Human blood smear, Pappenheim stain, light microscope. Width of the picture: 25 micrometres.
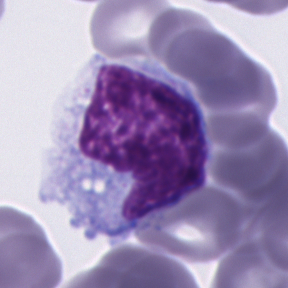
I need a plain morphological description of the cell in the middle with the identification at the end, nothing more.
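Nuclear outline: irregular, with a deep notch on its lower left side. Nucleolus: none distinct. Cytoplasm: two small, round, clear vacuoles just left of that notch. Cell edge: ragged on the left, with many small bubbly protrusions. Name: monocyte.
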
